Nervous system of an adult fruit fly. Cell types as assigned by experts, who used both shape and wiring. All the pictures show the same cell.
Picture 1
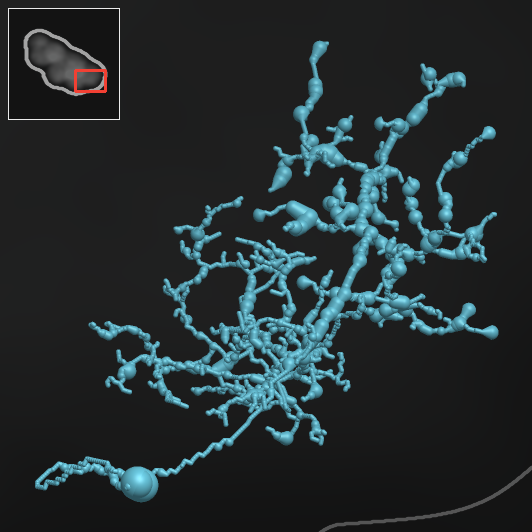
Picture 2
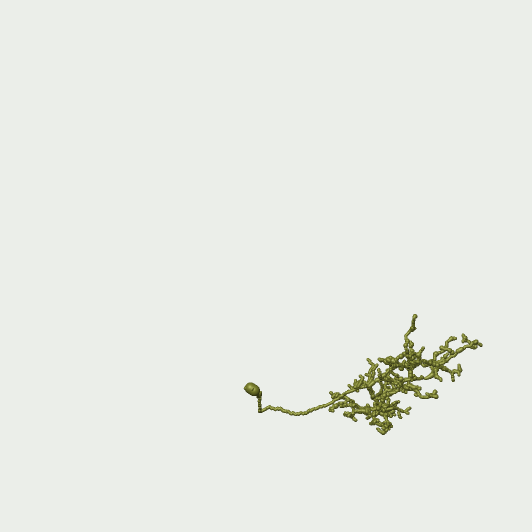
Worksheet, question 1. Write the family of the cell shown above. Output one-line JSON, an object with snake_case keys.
{"family": "hemilineage 13B"}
